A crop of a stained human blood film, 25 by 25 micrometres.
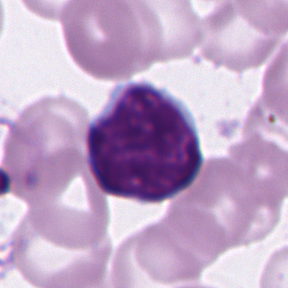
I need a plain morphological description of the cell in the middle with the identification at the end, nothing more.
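Only a very thin rim of cytoplasm remains, the nucleus filling almost the whole cell. The chromatin is dark purple and coarsely clumped. The cytoplasm shows no granules, and no vacuoles are seen in the cell. The cell is a typical lymphocyte.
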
